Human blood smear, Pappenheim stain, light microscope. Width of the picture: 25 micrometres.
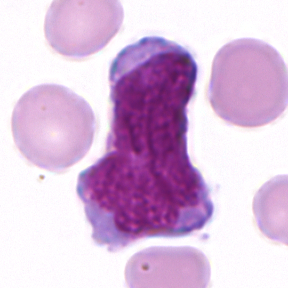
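Atypical promyelocyte. The elongated nucleus fills most of the cell, and its upper part shows lengthwise grooves or folds. The cytoplasm forms a scant pale blue rim, widest at the top and at the lower left.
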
